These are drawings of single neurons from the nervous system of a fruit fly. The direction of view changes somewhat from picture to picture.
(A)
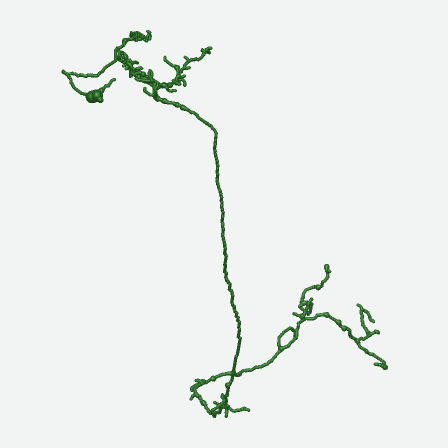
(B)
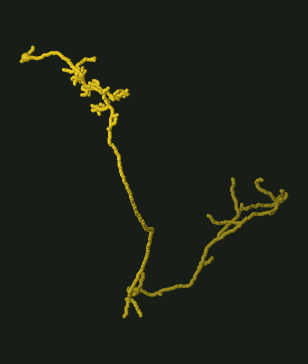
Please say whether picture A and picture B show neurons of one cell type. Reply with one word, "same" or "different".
same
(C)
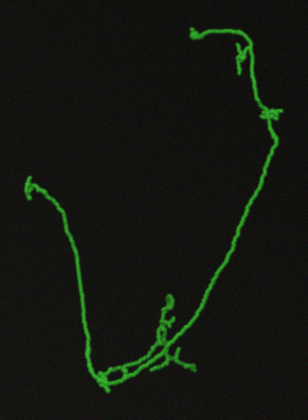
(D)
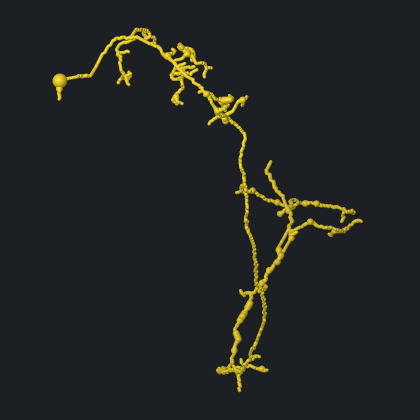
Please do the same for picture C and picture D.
different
